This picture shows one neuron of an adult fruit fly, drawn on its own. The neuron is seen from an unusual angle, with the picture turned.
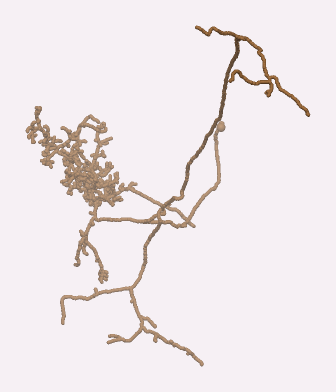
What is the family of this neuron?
hemilineage VLPl&p2_posterior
